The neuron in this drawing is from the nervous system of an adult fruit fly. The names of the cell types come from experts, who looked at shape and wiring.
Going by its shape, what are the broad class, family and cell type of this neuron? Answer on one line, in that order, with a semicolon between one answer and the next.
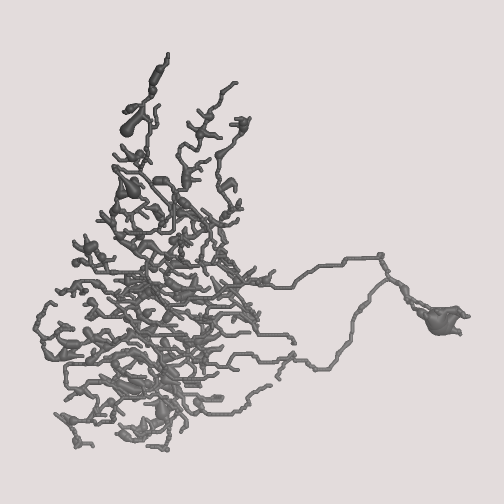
optic-lobe intrinsic neuron; Dm; Dm1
